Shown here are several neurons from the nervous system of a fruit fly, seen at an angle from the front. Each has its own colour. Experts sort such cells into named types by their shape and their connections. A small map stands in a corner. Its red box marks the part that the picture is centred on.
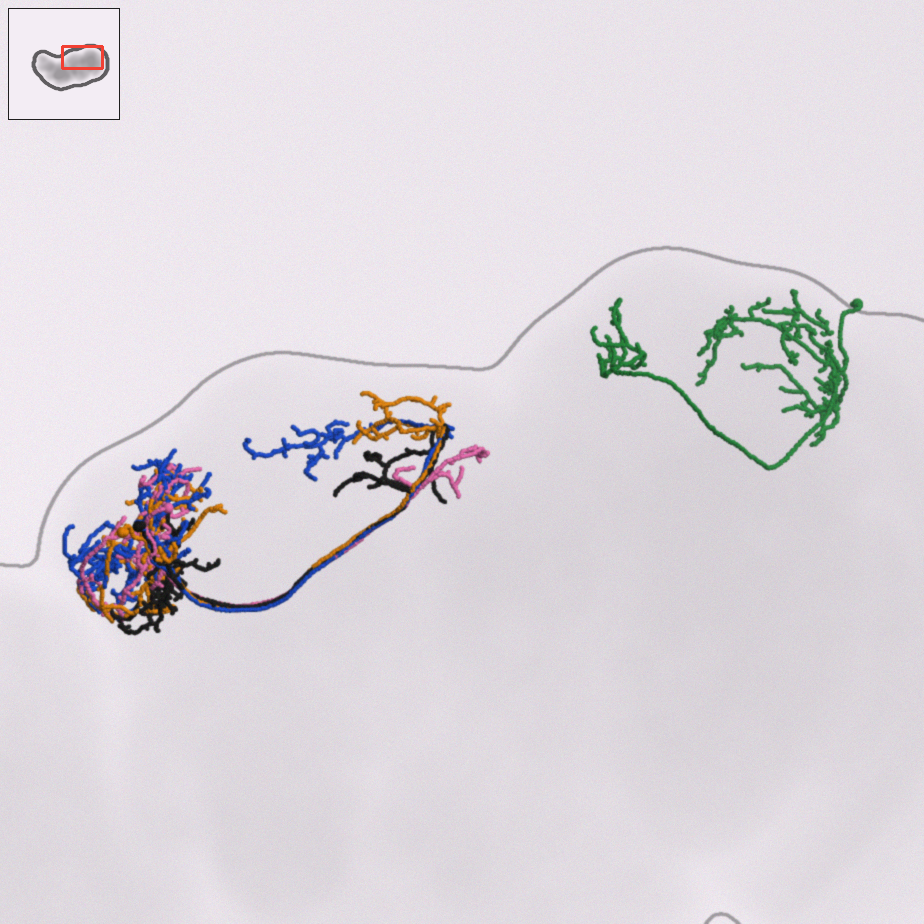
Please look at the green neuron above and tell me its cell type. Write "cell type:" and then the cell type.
cell type: LHAD1d1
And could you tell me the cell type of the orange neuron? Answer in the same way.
cell type: LHAD1d2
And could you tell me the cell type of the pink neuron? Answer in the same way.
cell type: LHAD1b4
